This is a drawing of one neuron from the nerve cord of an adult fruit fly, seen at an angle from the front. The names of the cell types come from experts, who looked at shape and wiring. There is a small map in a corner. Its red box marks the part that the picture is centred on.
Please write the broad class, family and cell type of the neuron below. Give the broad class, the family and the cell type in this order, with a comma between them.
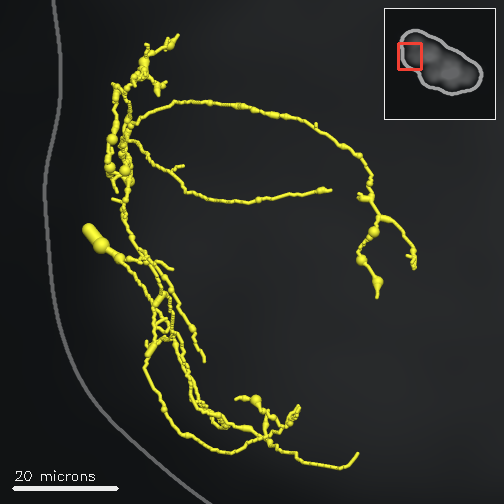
nerve-cord intrinsic neuron, hemilineage 13A, IN13A068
